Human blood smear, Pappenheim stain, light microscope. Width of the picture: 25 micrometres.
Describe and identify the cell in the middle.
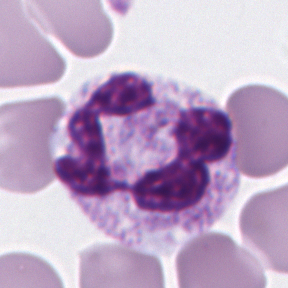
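Several separate nuclear lobes form a ring around a central patch of cytoplasm. The cytoplasm is plentiful and pale pink, with many fine violet granules spread evenly throughout. The cell is a segmented neutrophil.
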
